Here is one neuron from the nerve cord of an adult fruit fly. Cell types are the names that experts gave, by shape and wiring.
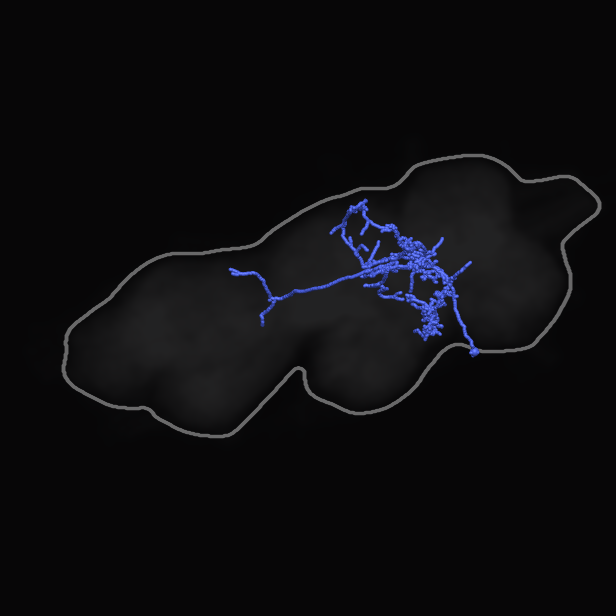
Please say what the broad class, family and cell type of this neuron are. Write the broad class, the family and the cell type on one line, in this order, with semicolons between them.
nerve-cord intrinsic neuron; hemilineage 12A; vPR6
